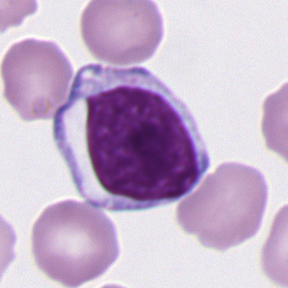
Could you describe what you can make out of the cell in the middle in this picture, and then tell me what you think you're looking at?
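Looking first at the nucleus, it sits off-centre, pushed toward the right side of the cell. Its outline is oval. The chromatin is dark purple, coarsely mottled with lighter patches. On the left the cytoplasm makes a broad crescent, while on the right it is only a thin rim. That cytoplasm is very pale, almost colourless, with a faint bluish edge. This is a typical lymphocyte.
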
